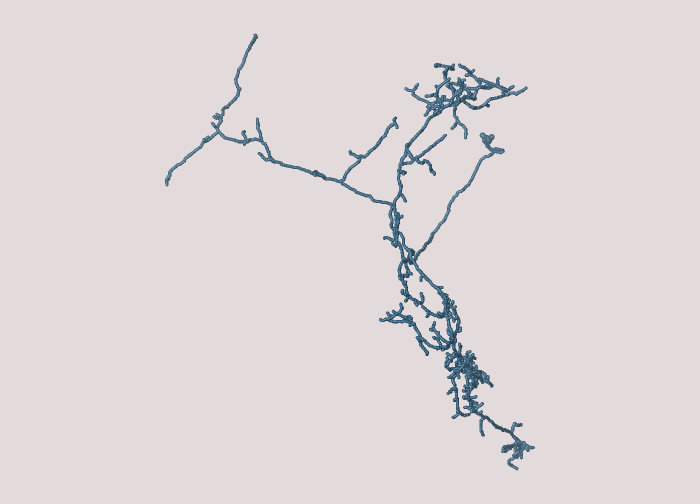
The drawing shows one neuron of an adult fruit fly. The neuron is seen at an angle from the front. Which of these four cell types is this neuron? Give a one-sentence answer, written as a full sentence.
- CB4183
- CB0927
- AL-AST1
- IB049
The cell type of this neuron is CB4183.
